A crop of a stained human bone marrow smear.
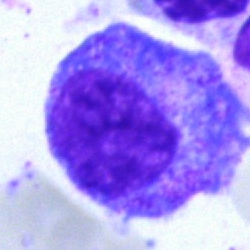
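Promyelocyte, its nucleus set off-centre toward the left. Clumped chromatin shows dark patches between paler areas. Blue cytoplasm, widest on the right side, carries fine purple-pink granules scattered throughout.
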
